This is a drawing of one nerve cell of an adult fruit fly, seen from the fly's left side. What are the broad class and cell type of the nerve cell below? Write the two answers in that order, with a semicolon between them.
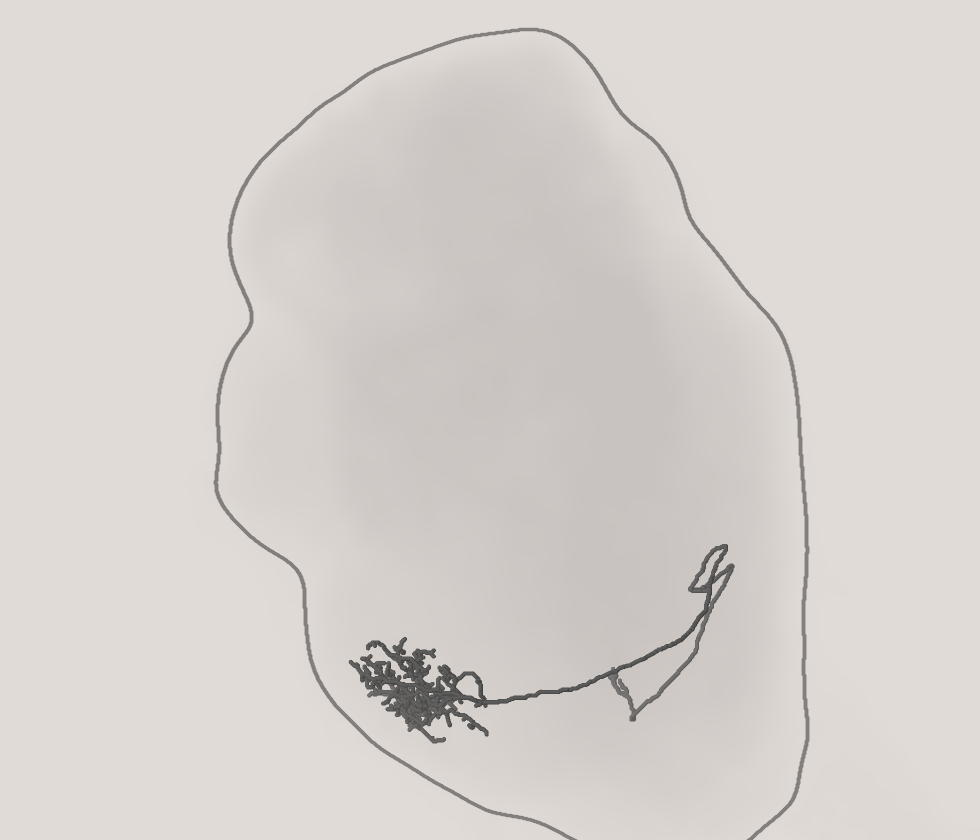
central-brain intrinsic neuron; GNG474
